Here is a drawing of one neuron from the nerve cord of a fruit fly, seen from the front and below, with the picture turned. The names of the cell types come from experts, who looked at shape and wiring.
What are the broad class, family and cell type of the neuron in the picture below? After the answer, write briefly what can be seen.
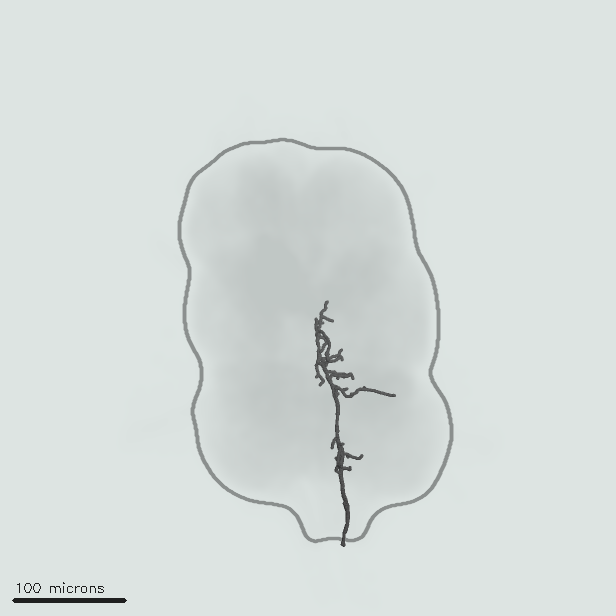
This is a descending neuron. Its family is hemilineage WEDd1. Its cell type is DNae002. No cell body is drawn. From top to bottom in the picture it spans about 200 microns.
